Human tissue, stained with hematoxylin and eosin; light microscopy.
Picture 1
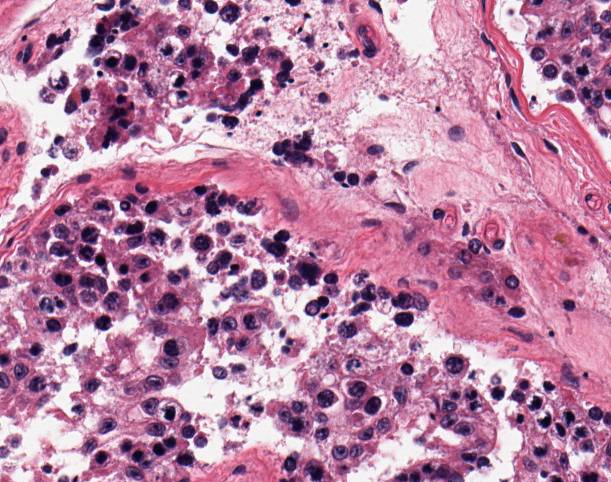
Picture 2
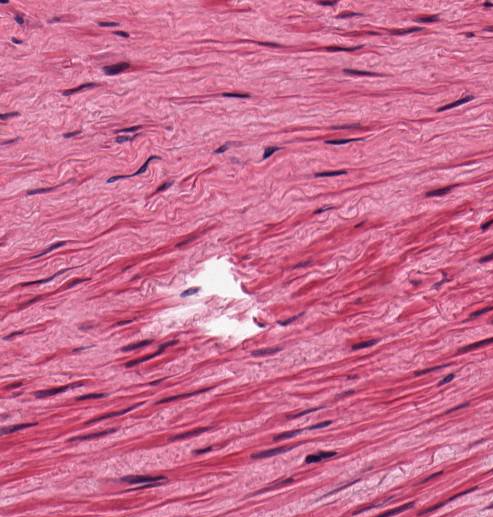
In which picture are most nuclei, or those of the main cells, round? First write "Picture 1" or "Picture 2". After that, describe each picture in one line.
Picture 1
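Picture 1: The large cells have round nuclei with conspicuous dark nucleoli.
Picture 2: The nuclei are dark, elongated and spindle-shaped, lying along the fibres.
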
